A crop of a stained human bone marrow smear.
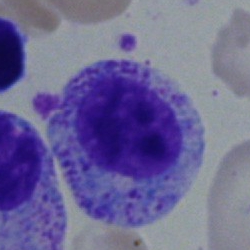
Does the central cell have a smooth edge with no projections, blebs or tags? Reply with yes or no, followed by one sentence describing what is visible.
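Yes. The cell outline is roughly round and smooth, without breaks.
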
